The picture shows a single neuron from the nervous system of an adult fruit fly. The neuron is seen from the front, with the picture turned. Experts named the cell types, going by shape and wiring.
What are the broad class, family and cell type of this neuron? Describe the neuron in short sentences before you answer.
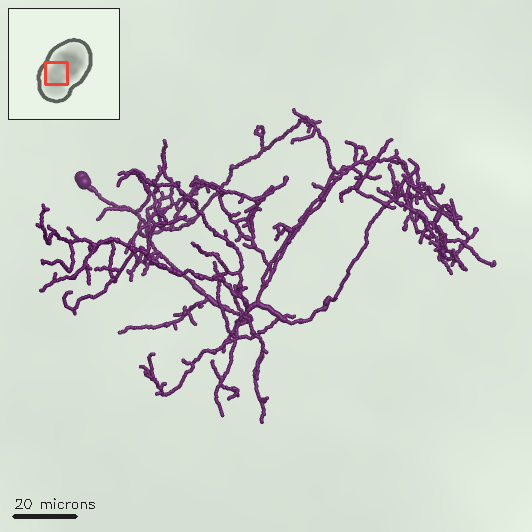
From left to right in the picture it spans about 150 microns. Dozens of branch ends can be seen. Its broad class is central-brain intrinsic neuron. Its family is hemilineage SMPpv2_ventral. It is of cell type VES204m.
